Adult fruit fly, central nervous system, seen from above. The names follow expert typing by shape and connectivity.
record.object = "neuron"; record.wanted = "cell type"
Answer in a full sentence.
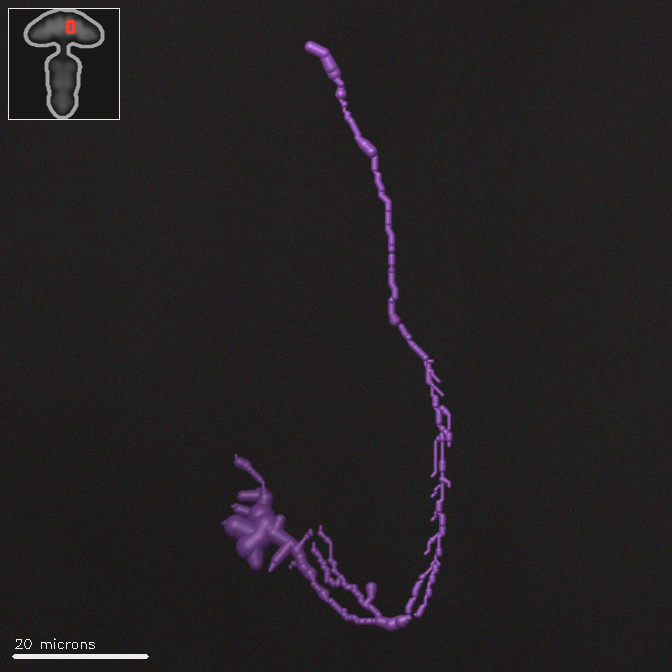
The cell type is MN13.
